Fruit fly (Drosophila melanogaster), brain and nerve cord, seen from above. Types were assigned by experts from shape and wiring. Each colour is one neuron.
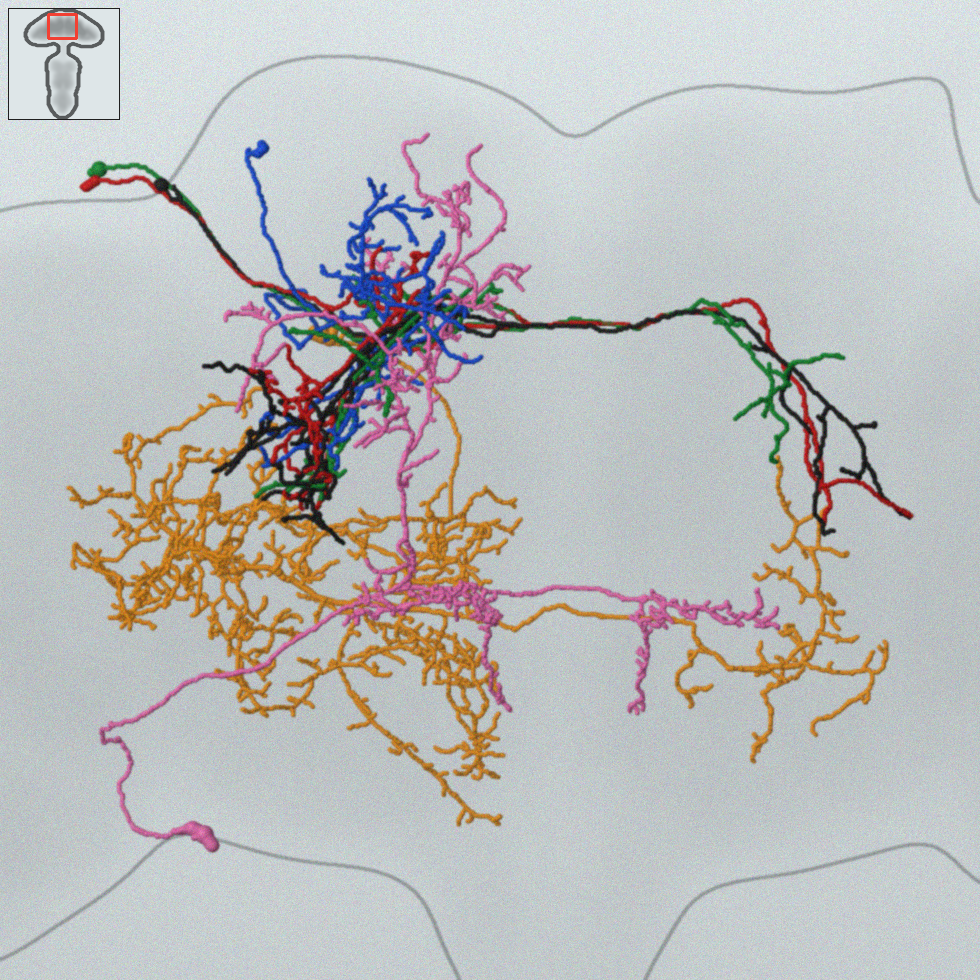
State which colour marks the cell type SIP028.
green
